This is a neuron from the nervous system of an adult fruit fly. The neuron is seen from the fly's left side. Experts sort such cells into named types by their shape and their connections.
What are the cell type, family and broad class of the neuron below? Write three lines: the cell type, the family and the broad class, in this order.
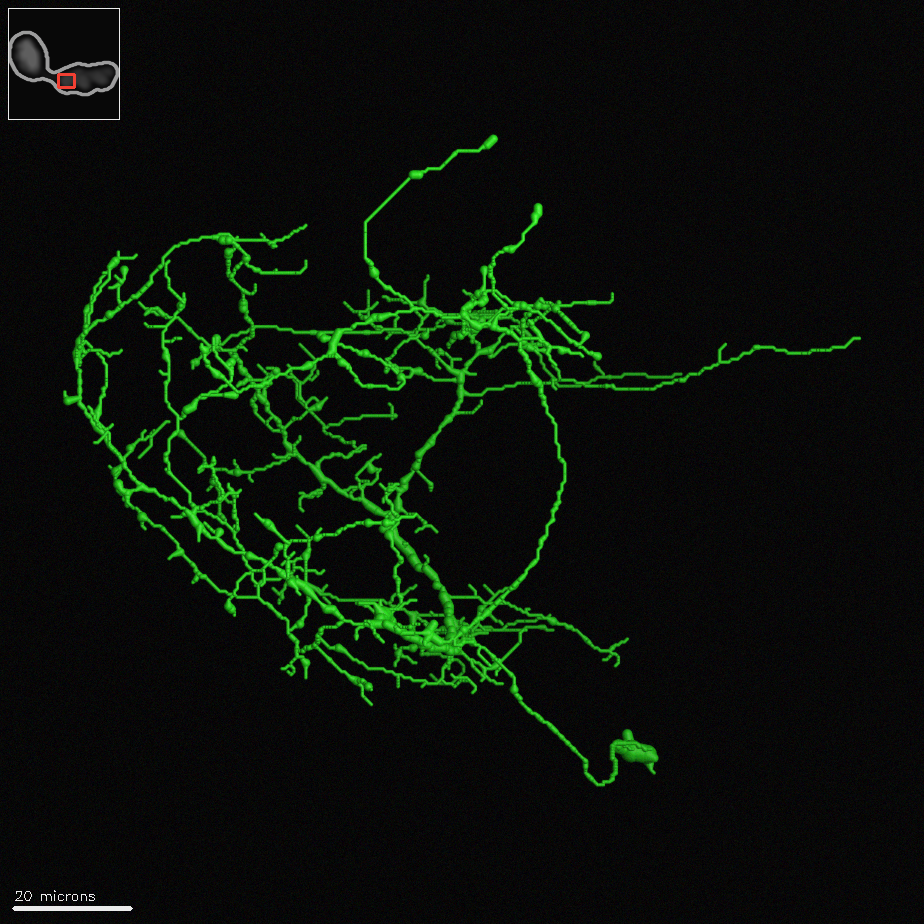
IN04B019
hemilineage 04B
nerve-cord intrinsic neuron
